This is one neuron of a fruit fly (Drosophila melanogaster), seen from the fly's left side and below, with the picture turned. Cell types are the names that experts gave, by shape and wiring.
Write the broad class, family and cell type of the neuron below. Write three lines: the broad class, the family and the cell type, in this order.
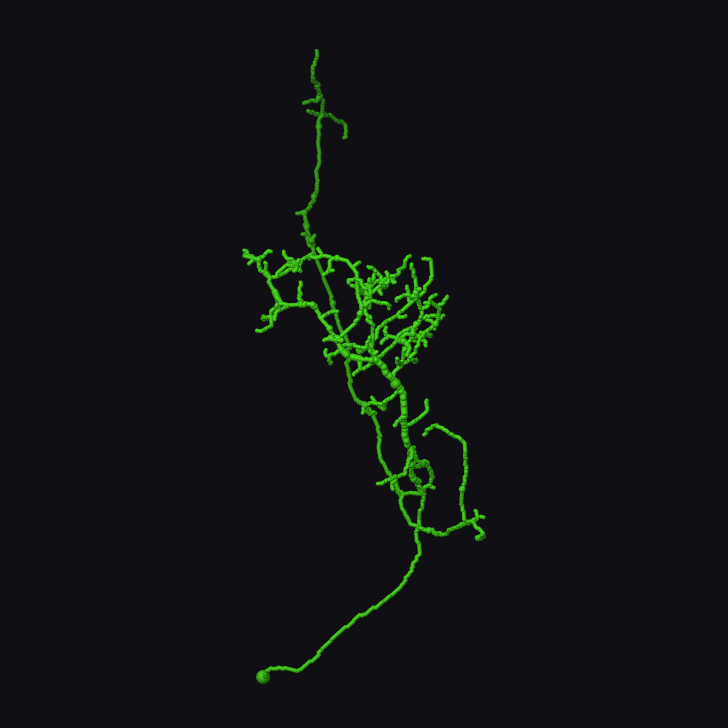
central-brain intrinsic neuron
hemilineage VLPl&p2_posterior
CB2472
